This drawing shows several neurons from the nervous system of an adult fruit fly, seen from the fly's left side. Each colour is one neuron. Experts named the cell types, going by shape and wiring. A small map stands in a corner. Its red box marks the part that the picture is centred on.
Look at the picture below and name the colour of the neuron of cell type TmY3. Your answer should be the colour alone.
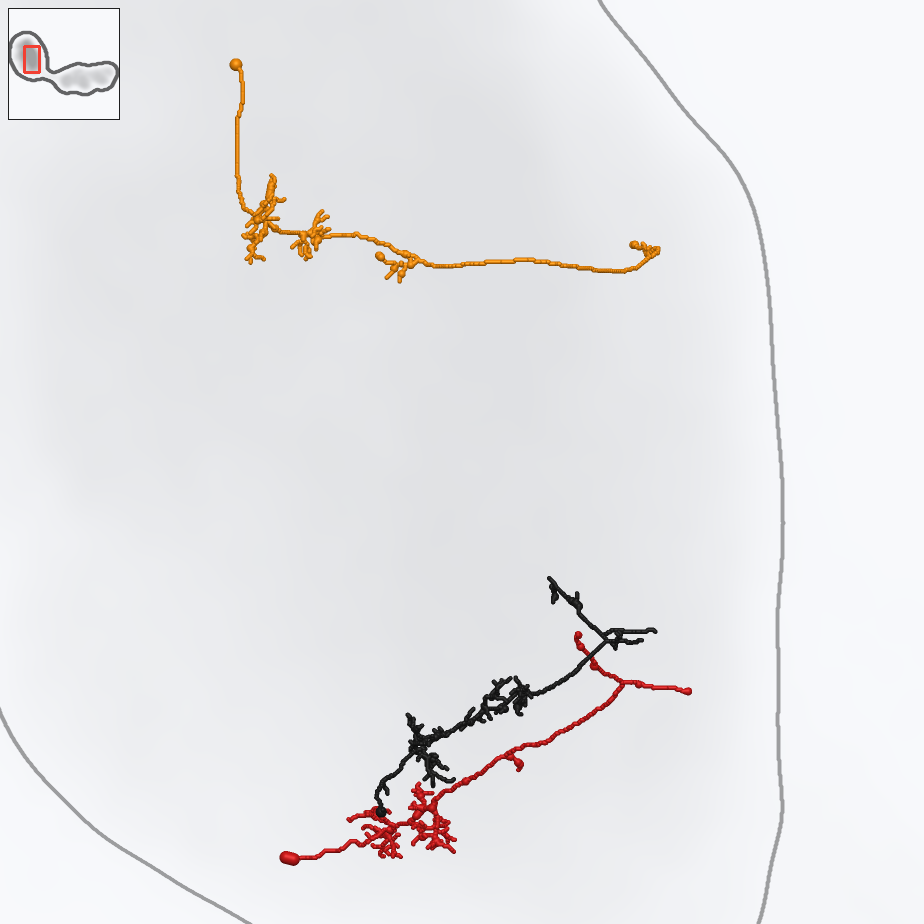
red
